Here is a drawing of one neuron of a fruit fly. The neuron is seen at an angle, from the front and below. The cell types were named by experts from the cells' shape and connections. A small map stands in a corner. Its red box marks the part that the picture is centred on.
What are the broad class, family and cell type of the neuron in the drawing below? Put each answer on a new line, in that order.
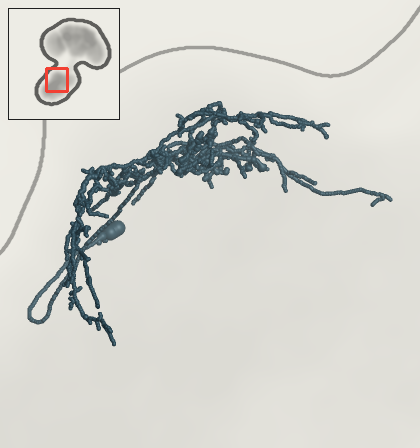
nerve-cord intrinsic neuron
hemilineage 11B
IN11B015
